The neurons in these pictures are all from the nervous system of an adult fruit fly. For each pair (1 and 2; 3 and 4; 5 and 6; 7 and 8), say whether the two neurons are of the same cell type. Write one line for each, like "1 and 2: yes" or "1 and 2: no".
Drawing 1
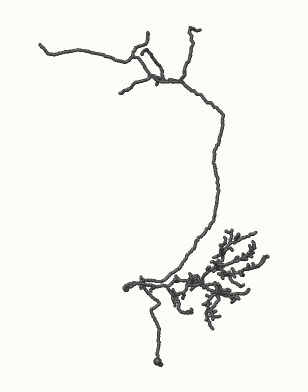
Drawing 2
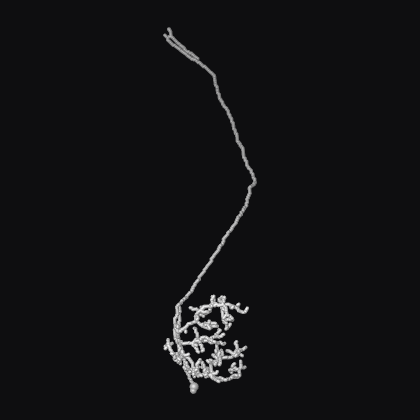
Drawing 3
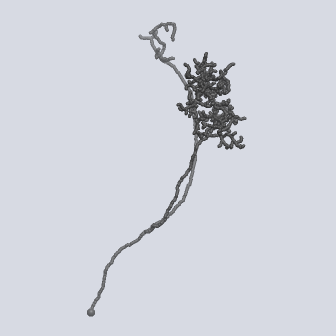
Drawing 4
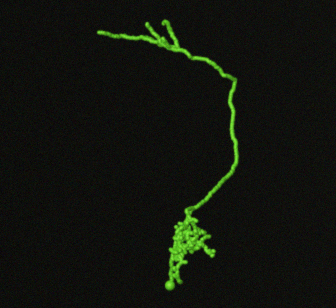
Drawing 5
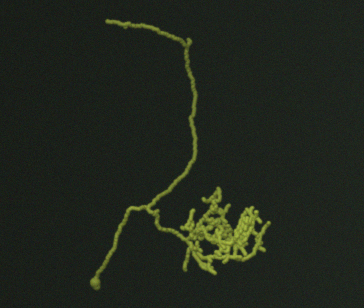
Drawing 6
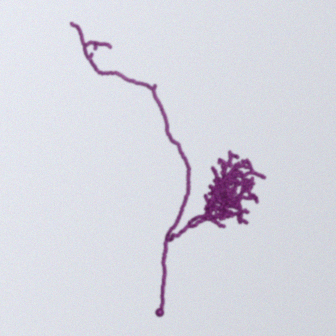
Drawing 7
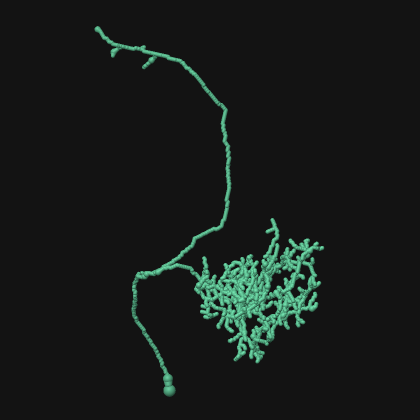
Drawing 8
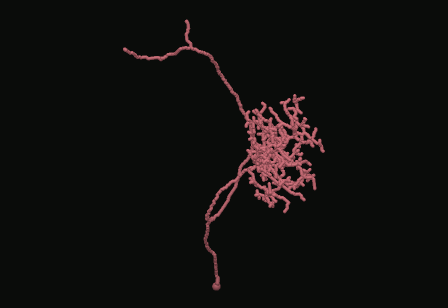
1 and 2: no
3 and 4: no
5 and 6: no
7 and 8: yes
